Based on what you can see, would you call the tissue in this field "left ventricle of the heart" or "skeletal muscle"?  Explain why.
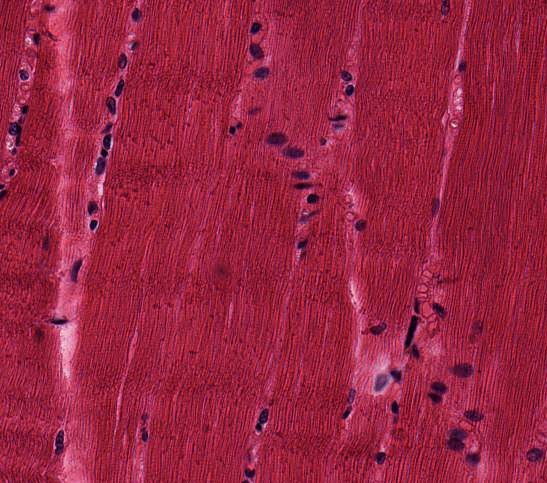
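Skeletal muscle. Dark purple oval to elongated nuclei lie mainly along the fibre edges and in the spaces between fibres.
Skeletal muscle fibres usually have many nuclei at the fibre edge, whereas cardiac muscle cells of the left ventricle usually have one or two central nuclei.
Fine parallel lines run lengthwise within fibres whose cytoplasm stains an intense deep red-pink with eosin.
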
